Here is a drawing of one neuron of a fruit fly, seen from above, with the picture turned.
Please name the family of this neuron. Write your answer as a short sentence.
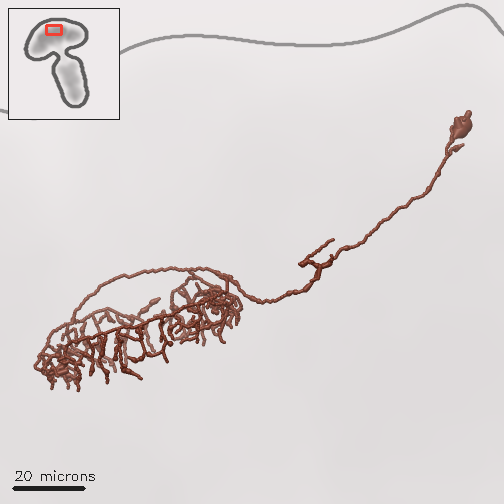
The family is hemilineage EBa1.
